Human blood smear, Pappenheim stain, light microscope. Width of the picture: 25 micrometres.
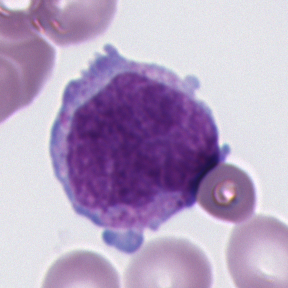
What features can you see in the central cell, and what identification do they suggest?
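The cell outline is irregular, with several small blunt blebs along its edge, and a pale blue bleb protrudes from the bottom. Chromatin is fine and evenly spread, lacking coarse dark clumps. Cytoplasm forms a narrow rim around the nucleus. The cell is an atypical promyelocyte.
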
